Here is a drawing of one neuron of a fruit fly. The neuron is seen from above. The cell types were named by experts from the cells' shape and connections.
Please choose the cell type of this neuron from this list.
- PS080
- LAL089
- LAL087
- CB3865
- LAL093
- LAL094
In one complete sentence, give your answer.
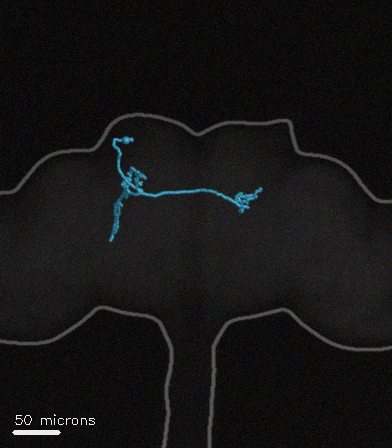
This neuron is assigned to the cell type LAL087.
